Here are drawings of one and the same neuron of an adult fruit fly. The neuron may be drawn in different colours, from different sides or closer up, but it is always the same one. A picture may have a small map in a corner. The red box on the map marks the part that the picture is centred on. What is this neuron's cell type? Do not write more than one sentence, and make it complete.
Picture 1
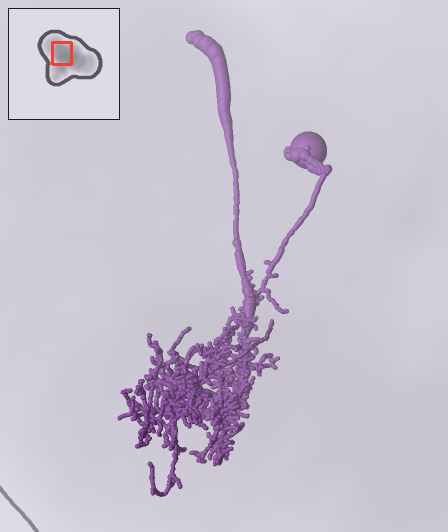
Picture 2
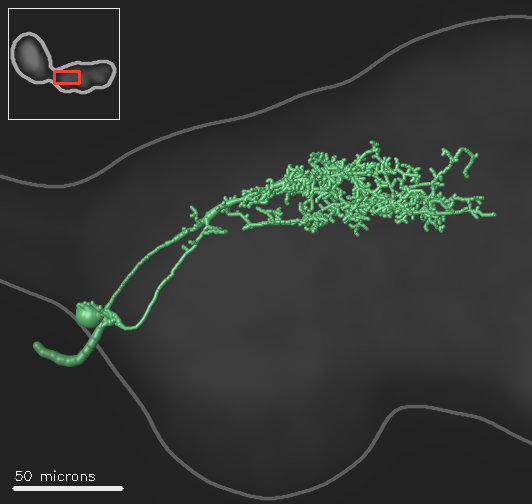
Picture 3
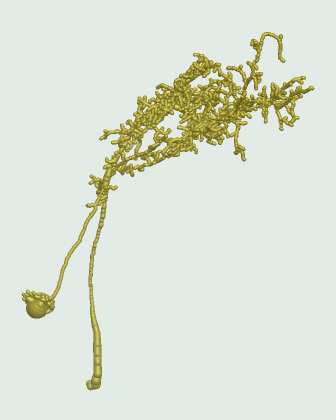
The neuron is typed under the name MNnm13.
